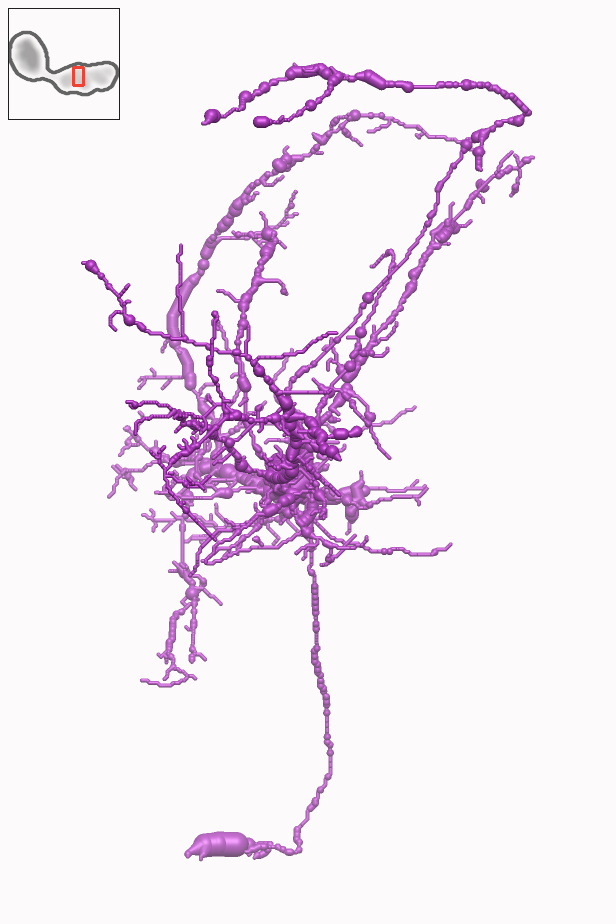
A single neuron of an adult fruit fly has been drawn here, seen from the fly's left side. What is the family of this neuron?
hemilineage 08B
